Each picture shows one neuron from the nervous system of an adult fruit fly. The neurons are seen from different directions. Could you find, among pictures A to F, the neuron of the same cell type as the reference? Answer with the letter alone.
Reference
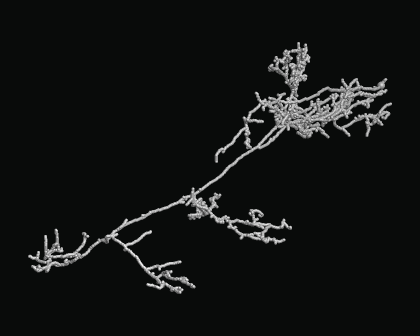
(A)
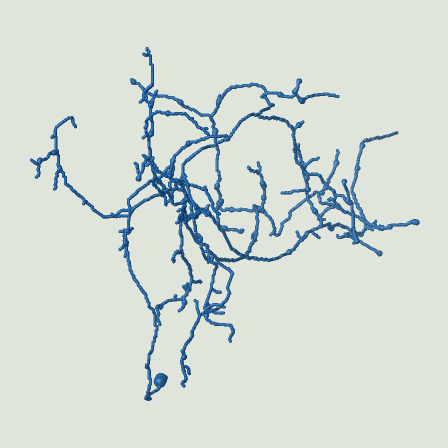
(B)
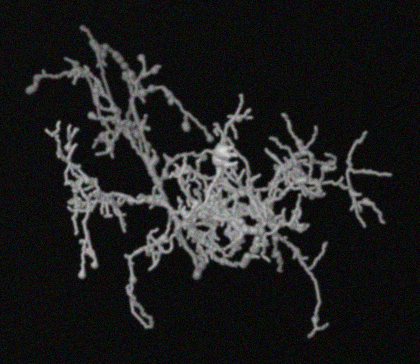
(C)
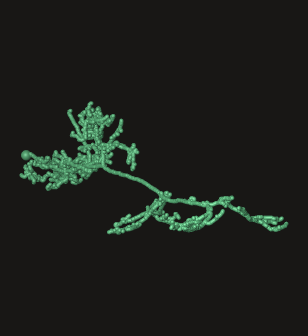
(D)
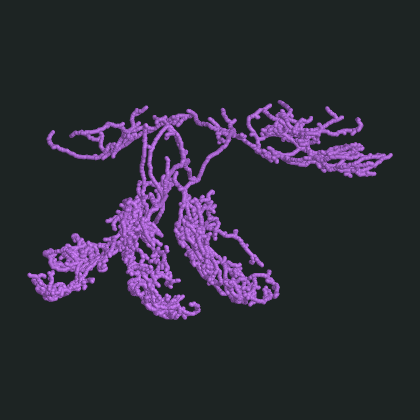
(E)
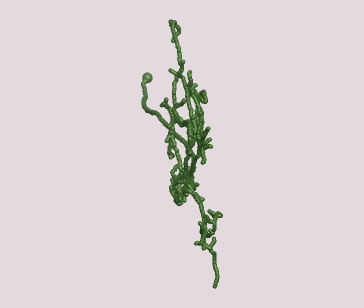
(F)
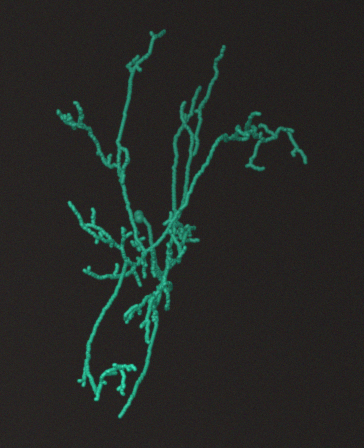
C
